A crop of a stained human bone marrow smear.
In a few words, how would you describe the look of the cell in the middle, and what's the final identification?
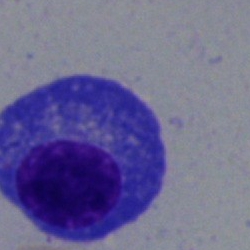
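First, the nucleus sits off-centre, in the lower-left part of the cell. Second, the cytoplasm is abundant and covers more of the cell than the nucleus does. Third, many small pale spots lie in the cytoplasm above the nucleus. Last, the outline is broadly rounded, with a slightly uneven, bumpy edge. The cell is a plasma cell.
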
